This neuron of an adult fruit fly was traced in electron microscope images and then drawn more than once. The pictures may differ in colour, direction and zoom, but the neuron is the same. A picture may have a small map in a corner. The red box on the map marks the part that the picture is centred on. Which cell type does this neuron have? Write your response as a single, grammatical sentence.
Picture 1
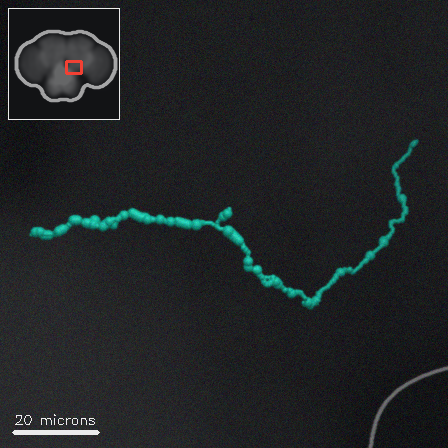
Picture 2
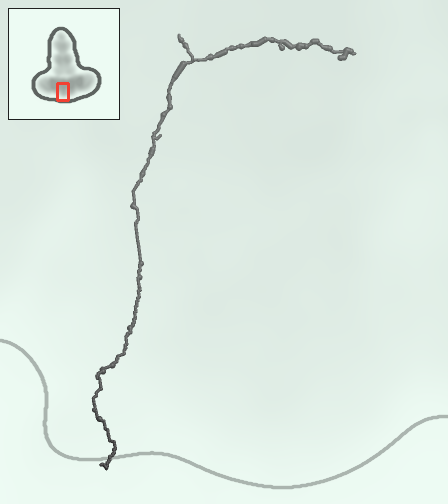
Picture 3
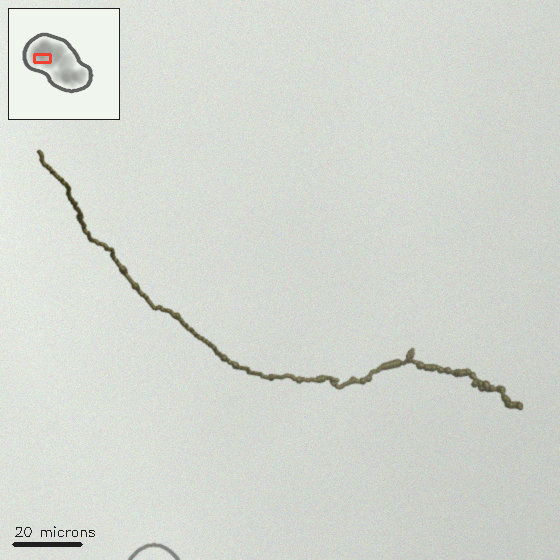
The cell type given to this neuron is JO-ED2_c.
